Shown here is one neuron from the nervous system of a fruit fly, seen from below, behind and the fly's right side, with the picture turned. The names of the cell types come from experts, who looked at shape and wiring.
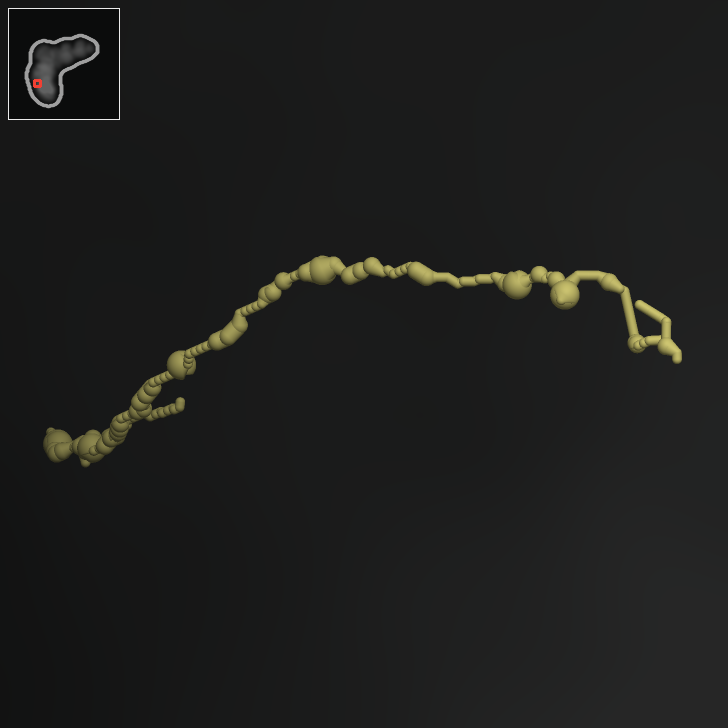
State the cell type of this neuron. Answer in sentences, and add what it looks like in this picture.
It is of cell type JO-B1_c. This is a sensory neuron entering the brain. No cell body is drawn. It has a dozen or fewer branch ends.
